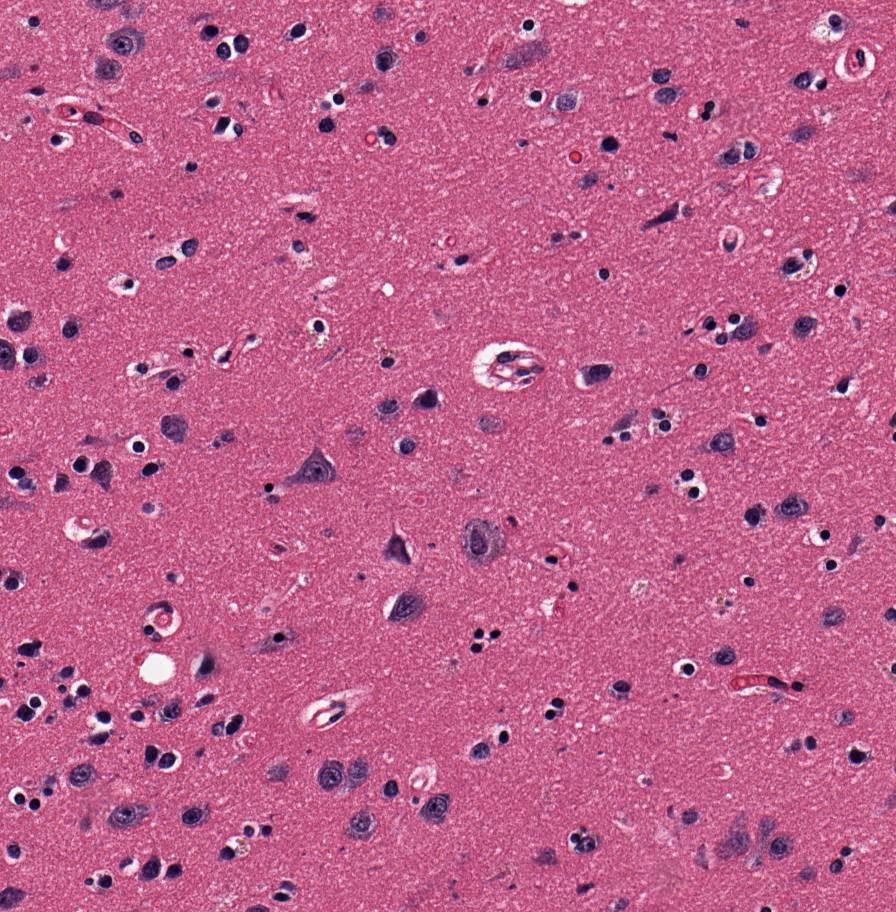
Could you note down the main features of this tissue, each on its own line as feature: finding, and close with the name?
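Background: continuous, finely granular, pink, no grouping into units
Arrangement: cells scattered singly
Large cells: few triangular neurons, purple cytoplasm, round pale nucleus, mid-field
Small cells: dark round nuclei, scant cytoplasm, far outnumbering large cells, throughout field
Vessels: thin capillaries with red blood cells, upper left and lower right
Name: cerebral cortex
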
